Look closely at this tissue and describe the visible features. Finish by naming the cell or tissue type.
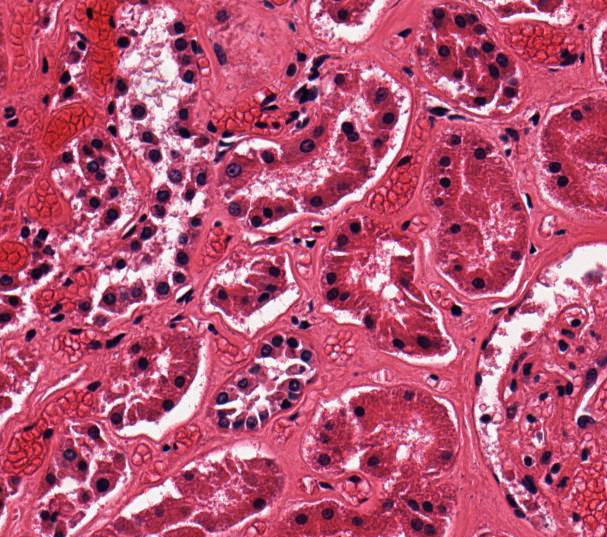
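Crowded tubules, cut across and obliquely, fill the field. Most have a single layer of cuboidal cells with abundant granular eosinophilic cytoplasm and round, dark, mostly single nuclei. Below centre, a smaller tubule has cells with less cytoplasm and an open, clear lumen. This is renal cortex.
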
